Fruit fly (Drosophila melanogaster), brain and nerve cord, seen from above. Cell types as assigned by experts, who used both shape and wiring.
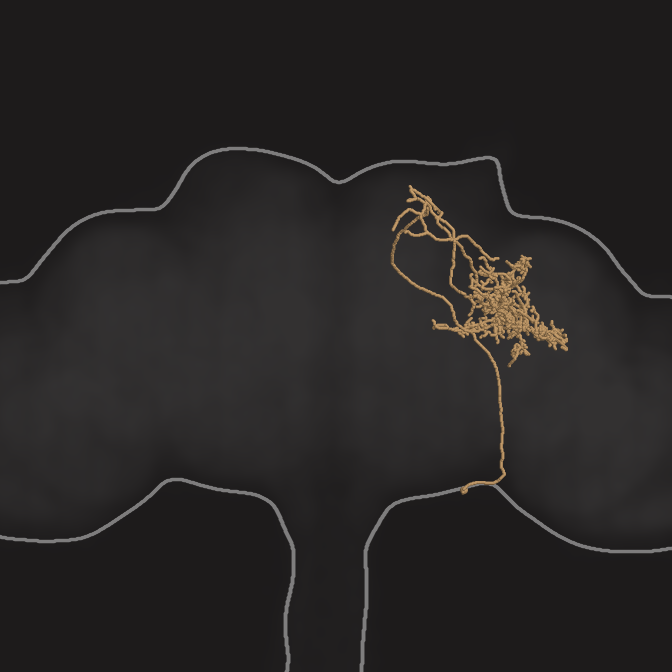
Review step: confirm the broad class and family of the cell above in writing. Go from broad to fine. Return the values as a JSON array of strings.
["central-brain intrinsic neuron", "hemilineage VLPl&p1_posterior"]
